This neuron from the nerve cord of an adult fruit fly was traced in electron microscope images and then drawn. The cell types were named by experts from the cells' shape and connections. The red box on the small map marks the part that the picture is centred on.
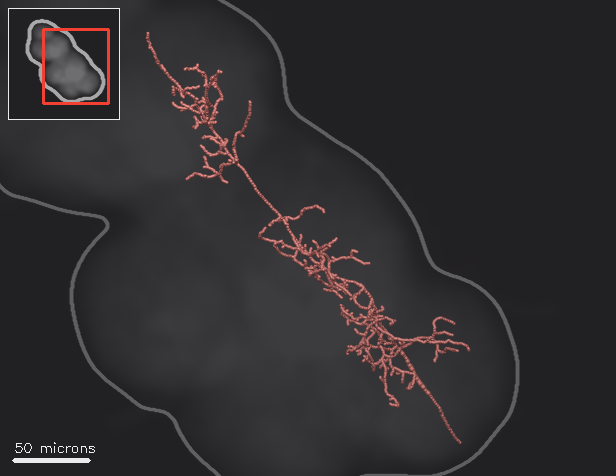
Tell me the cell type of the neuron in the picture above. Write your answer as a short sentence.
The cell type is aSP22.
